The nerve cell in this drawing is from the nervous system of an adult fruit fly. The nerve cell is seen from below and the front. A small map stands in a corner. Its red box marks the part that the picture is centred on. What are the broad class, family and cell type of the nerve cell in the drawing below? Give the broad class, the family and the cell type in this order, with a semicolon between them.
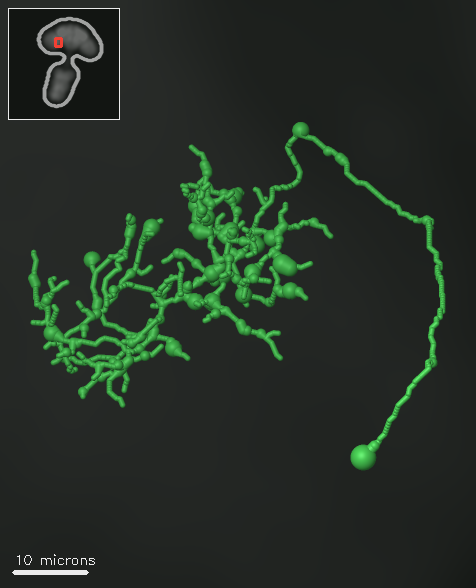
optic-lobe intrinsic neuron; Li; Li22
